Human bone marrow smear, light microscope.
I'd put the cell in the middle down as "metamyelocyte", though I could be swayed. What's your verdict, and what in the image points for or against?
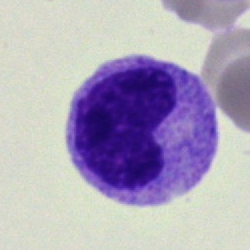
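Item one, the outline, is round and smooth. Item two, the nucleus, lies off-centre toward the left and has an indentation on its right side, giving a kidney shape. Item three, the cytoplasm, is moderate in amount and gathered mainly on the right, where it fills that indentation; it is pale lilac-purple and shows no vacuoles.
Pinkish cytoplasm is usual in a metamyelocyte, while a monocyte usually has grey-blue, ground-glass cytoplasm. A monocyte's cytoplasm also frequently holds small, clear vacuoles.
Checked against these, the pale lilac-purple tint leans toward the pinkish of a metamyelocyte rather than the grey-blue of a monocyte, and the missing vacuoles count against monocyte as well. Metamyelocyte therefore stands as the name for this cell.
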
